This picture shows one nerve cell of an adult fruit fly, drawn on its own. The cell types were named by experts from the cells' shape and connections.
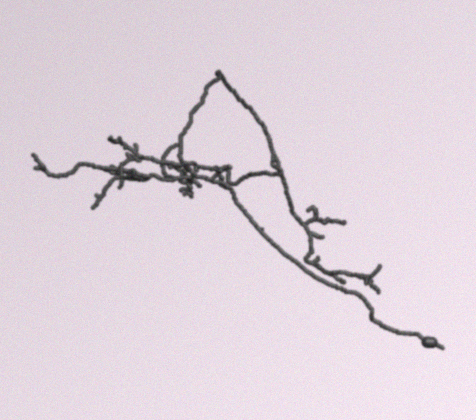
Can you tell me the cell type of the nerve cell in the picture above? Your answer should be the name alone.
IN02A051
